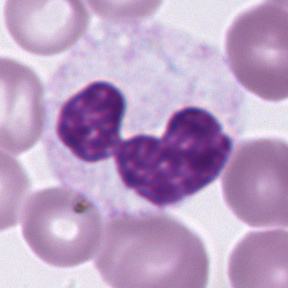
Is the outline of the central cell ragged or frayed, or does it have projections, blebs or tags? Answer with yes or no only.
No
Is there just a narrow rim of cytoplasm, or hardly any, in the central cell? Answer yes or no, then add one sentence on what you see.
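No. The cytoplasm is plentiful and very pale lilac-grey.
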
